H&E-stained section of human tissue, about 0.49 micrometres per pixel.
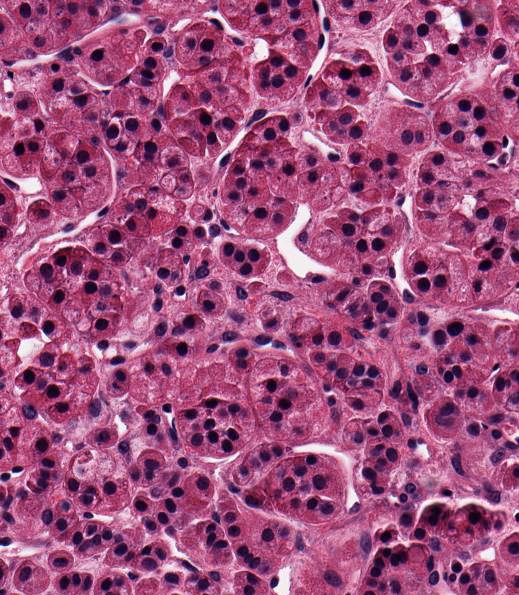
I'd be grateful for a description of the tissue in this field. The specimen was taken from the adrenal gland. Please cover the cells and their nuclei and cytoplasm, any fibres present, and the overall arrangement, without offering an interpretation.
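Arrangement first: throughout the field, cells are grouped in rounded nests separated by thin, delicate septa. Nuclei next: small, round and darkly stained, one per cell. Vessels: thin-walled capillaries with flattened endothelial nuclei run between the nests. Fat: no fat cells anywhere in the field.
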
